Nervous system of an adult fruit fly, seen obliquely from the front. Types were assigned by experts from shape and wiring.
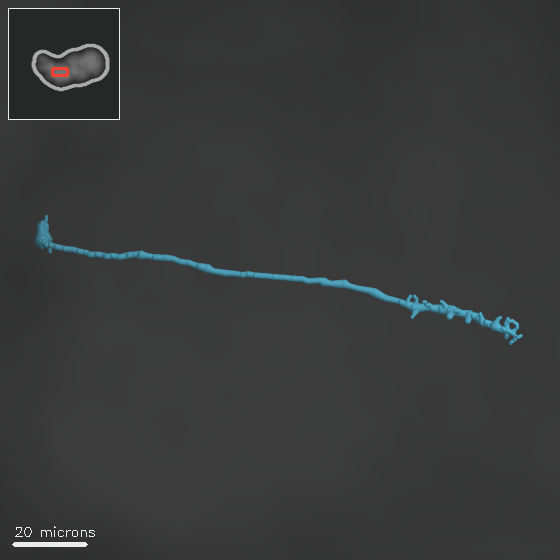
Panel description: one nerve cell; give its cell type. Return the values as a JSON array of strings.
["L2"]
